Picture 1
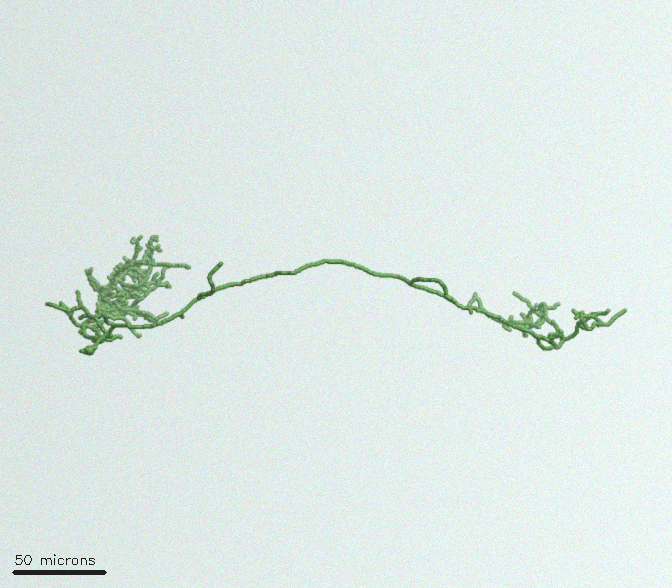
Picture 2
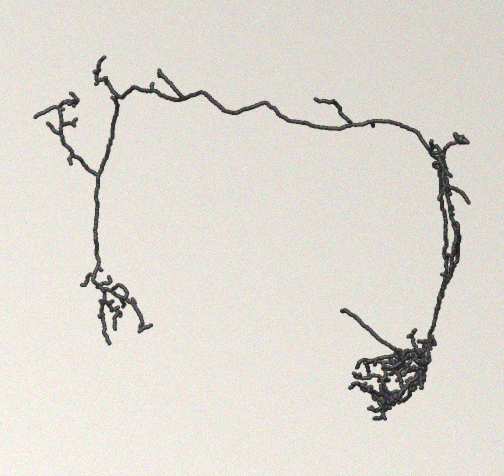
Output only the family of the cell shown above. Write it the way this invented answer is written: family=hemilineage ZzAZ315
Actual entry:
family=hemilineage LHp2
